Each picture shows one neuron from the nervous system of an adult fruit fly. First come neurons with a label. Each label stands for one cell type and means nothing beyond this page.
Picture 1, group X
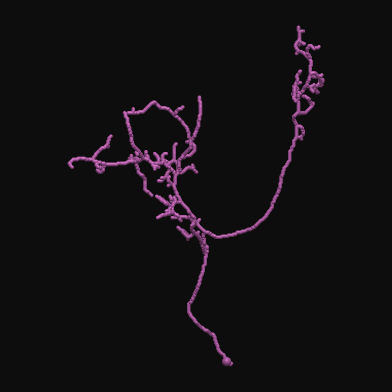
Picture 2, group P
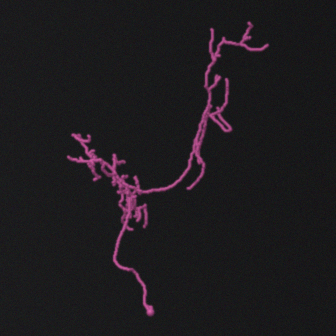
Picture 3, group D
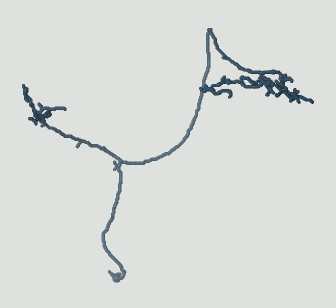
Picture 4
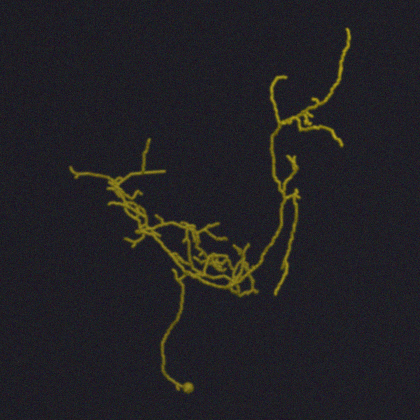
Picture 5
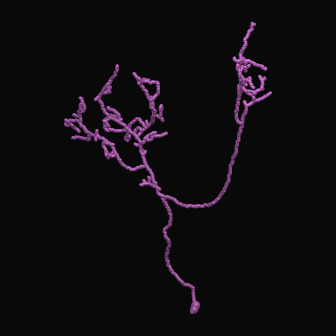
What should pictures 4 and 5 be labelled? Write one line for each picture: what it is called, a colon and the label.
4: group P
5: group X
